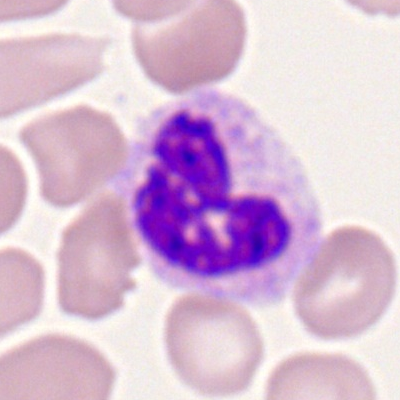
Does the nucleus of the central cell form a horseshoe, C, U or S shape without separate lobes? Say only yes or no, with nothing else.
Yes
